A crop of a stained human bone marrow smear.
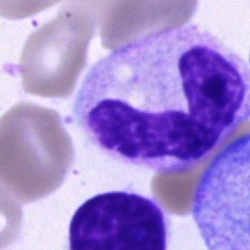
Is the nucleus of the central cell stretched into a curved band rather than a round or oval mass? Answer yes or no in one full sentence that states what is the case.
Yes, the cell has a band-shaped, curved nucleus without separate lobes.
